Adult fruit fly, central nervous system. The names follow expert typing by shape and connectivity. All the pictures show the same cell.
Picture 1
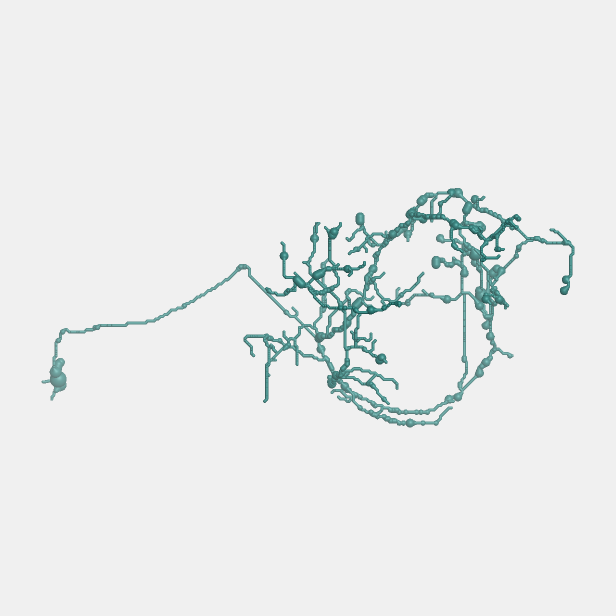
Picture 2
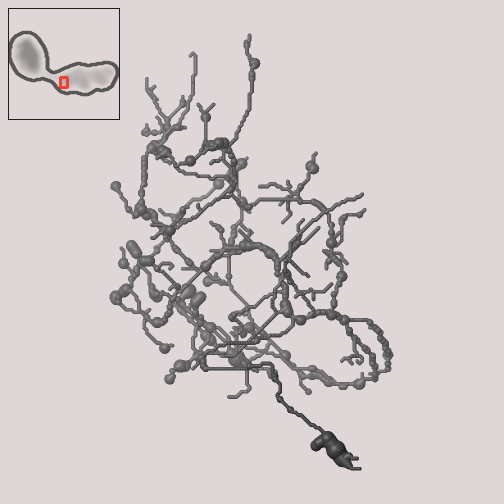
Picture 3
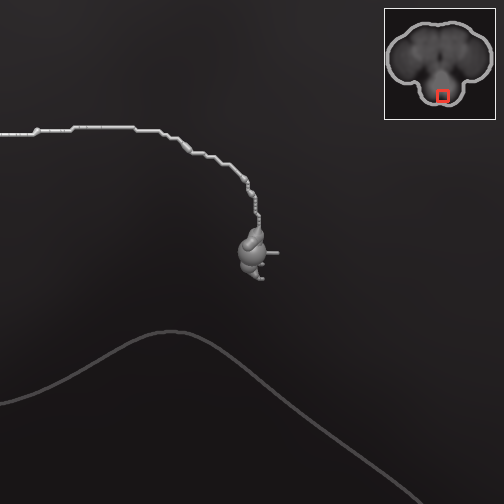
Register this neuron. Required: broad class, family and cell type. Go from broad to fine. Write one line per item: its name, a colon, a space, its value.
broad class: nerve-cord intrinsic neuron
family: hemilineage 14A
cell type: IN14A033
